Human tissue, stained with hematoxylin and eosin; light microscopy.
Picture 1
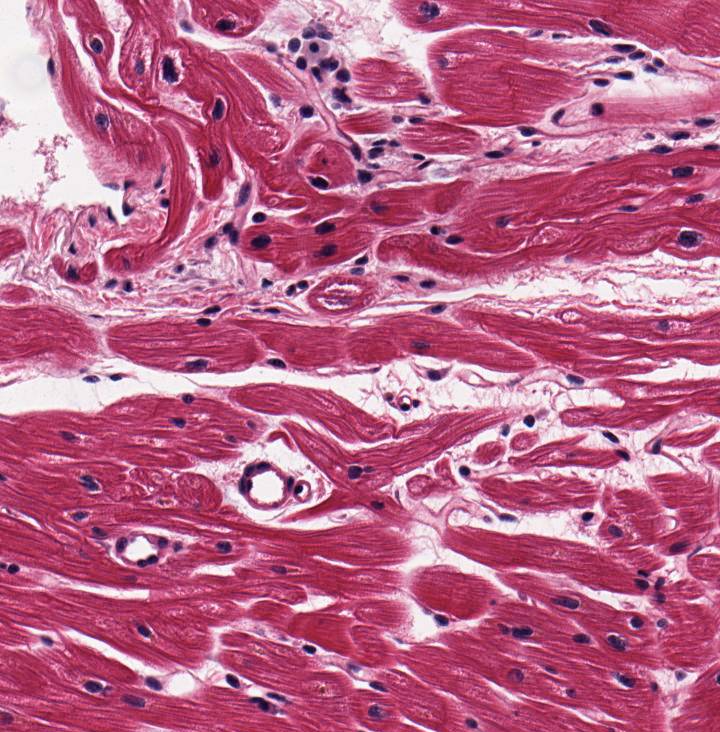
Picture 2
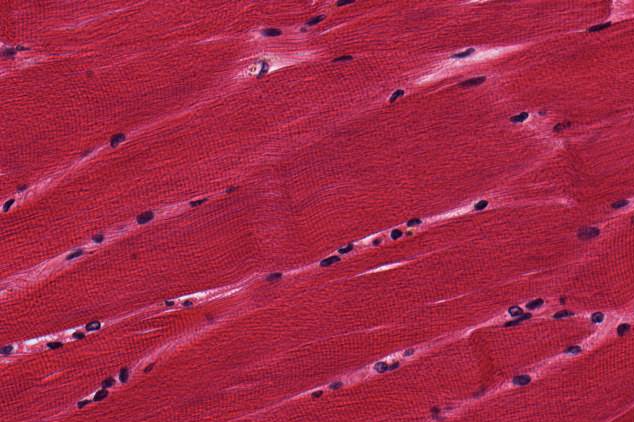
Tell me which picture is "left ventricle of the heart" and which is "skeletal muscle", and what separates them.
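Identity check: picture 1 is the left ventricle of the heart, picture 2 is skeletal muscle. Nucleus position next: picture 2's nuclei lie at the fibre edges, not the centres, as dark purple elongated ovals with their long axis parallel to the fibres.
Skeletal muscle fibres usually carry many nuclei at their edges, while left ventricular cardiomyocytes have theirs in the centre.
Fibre layout: picture 1 has fibres running mainly left to right in bundles parted by pale clefts, many branching and joining neighbours; picture 2 has long parallel fibres running diagonally from lower left to upper right across the whole field. Between fibres: picture 1 has loose, pale connective tissue with scattered small dark nuclei between bundles, mostly in the upper half, and small round thin-walled vessels in the lower left half; picture 2 has only thin pale pink connective tissue strands.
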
